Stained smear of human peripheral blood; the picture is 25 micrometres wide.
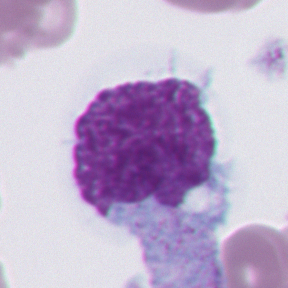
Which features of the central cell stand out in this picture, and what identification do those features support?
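Below the nucleus lies most of the visible cytoplasm, which is pale greyish blue and holds fine purplish granules. Fine hair-like wisps project from the cell surface. The nucleus measures about 13 micrometres across. The cell is a monocyte.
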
